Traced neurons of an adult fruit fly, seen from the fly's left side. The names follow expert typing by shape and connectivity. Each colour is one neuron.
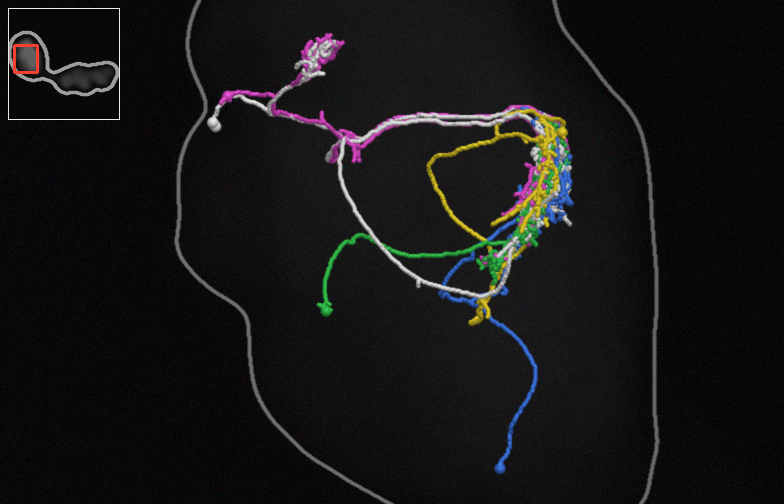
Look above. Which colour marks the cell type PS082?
white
